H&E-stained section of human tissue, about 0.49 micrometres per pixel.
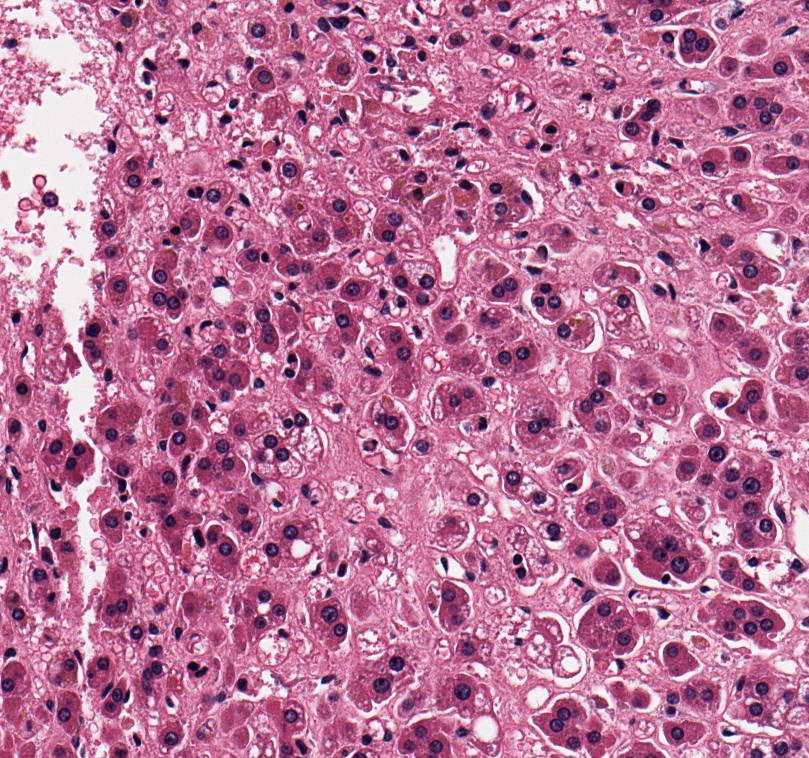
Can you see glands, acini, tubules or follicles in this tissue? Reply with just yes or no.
No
